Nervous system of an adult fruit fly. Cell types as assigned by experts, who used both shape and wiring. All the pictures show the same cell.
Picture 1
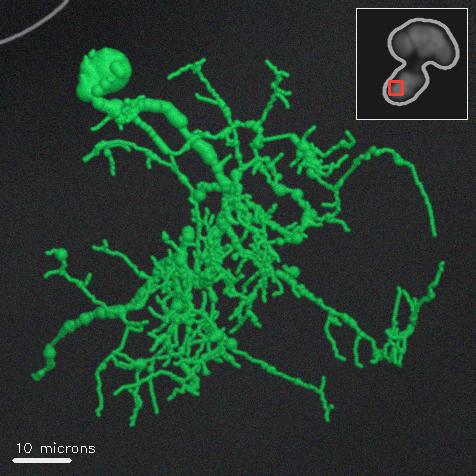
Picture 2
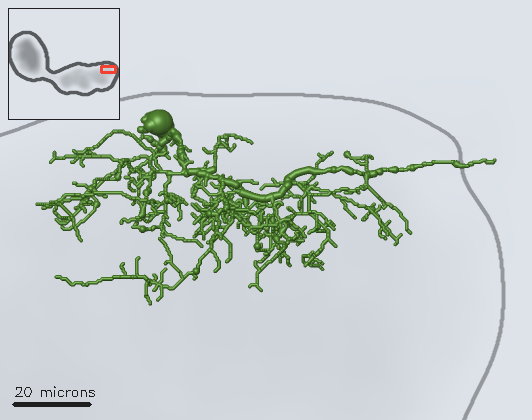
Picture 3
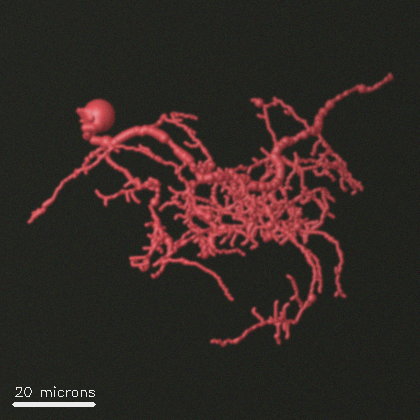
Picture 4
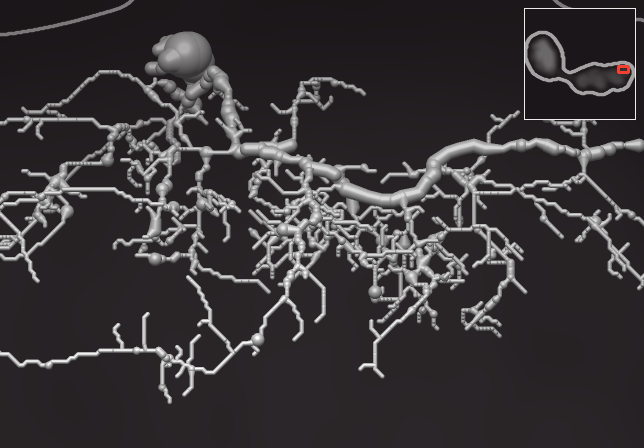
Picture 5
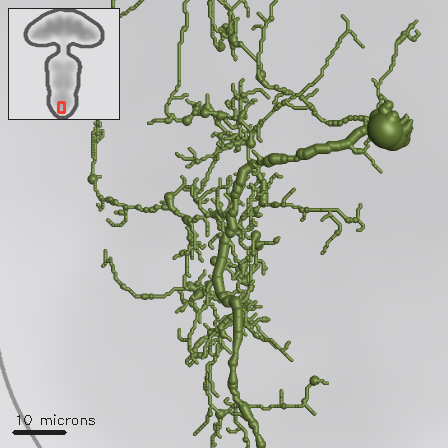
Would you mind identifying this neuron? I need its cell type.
MNad09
